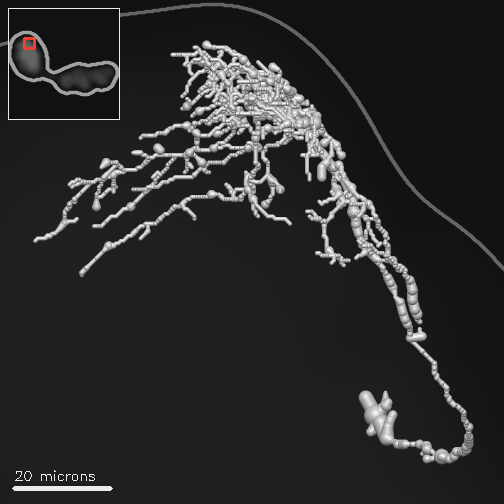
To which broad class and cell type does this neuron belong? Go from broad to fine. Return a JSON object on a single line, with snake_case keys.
{"broad_class": "central-brain intrinsic neuron", "cell_type": "SLP363"}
